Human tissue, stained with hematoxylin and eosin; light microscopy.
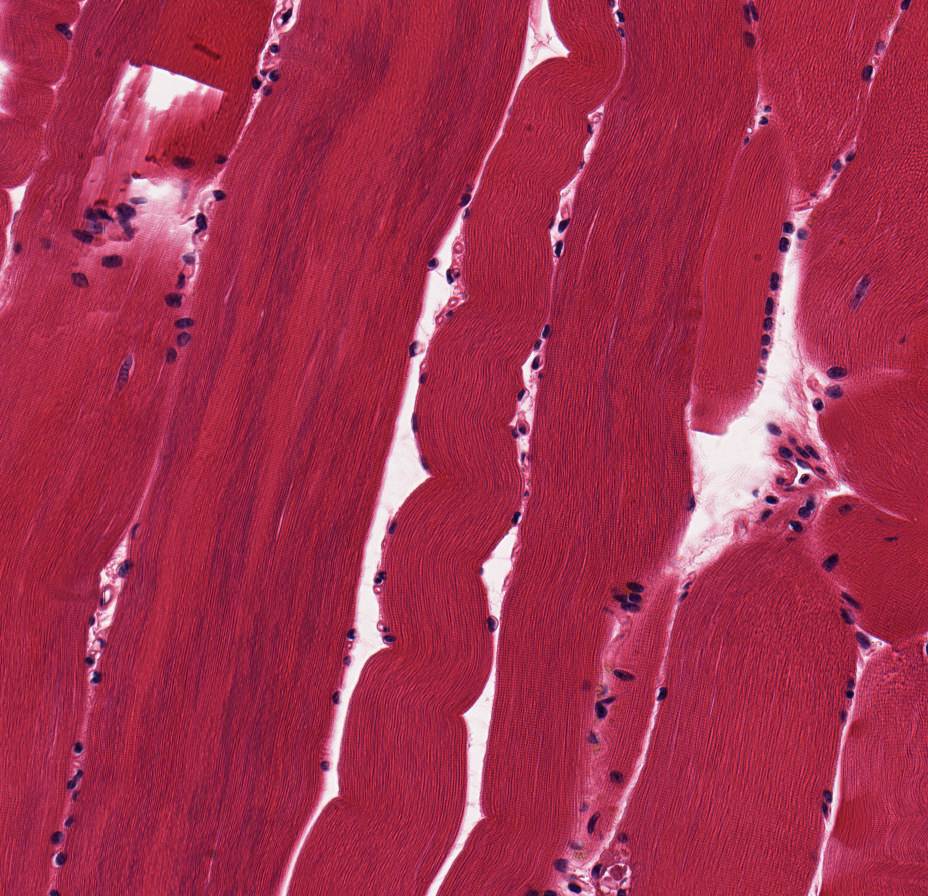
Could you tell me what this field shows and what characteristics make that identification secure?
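Skeletal muscle is what this field mainly holds. Decisive are the dark oval nuclei, lying at fibre edges rather than centres.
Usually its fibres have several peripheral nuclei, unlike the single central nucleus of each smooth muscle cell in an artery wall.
Fibre cytoplasm stains deep, even red-pink. Thin connective tissue with small capillaries and flattened nuclei lies between fibres.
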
